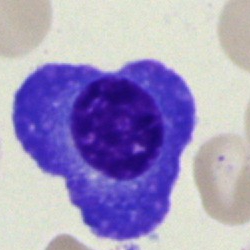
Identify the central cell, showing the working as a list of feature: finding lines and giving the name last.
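Outline: irregular, I'd say, with several broad rounded bulges
Nucleus: sitting in the upper half of the cell
Chromatin: dark purple, somewhat clumped
Next to the nucleus: a paler zone of cytoplasm
Name: plasma cell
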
